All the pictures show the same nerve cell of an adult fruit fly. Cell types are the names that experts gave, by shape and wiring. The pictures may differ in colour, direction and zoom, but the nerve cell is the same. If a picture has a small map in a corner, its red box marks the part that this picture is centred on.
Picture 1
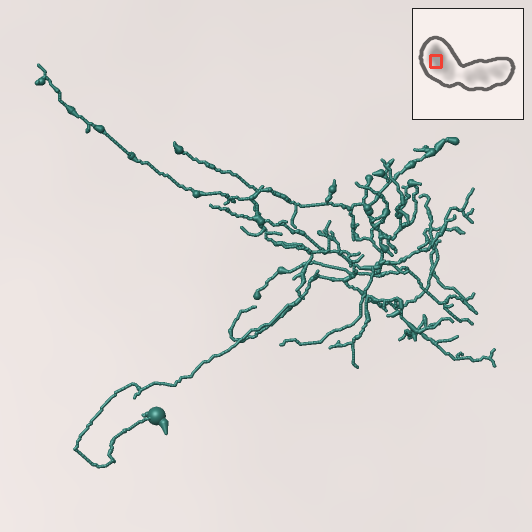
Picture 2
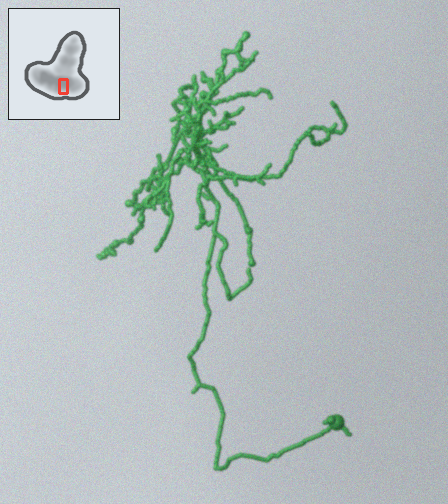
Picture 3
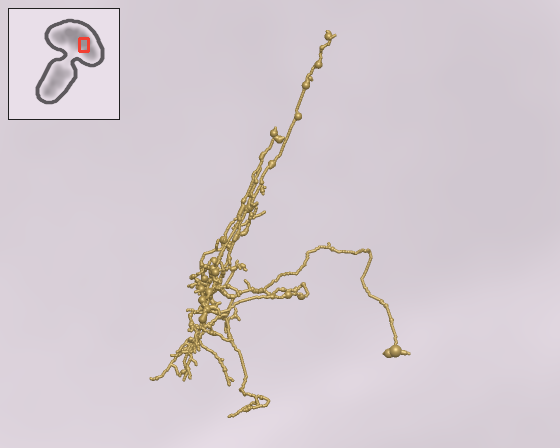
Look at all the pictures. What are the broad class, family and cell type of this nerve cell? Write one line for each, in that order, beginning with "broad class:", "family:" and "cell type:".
broad class: central-brain intrinsic neuron
family: hemilineage WEDa1
cell type: WED057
